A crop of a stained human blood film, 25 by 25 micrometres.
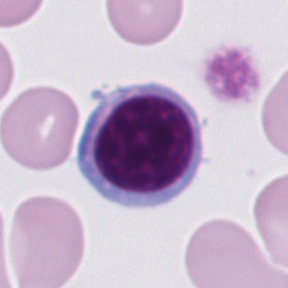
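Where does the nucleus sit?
Off-centre, toward the upper right of the cell.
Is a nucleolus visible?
No distinct nucleolus can be seen.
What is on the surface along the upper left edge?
Small blebs project from it.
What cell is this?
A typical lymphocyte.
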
